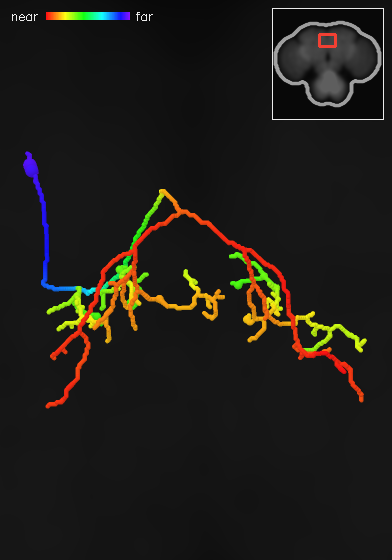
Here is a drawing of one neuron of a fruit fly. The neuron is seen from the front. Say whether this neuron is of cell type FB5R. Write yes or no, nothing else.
yes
